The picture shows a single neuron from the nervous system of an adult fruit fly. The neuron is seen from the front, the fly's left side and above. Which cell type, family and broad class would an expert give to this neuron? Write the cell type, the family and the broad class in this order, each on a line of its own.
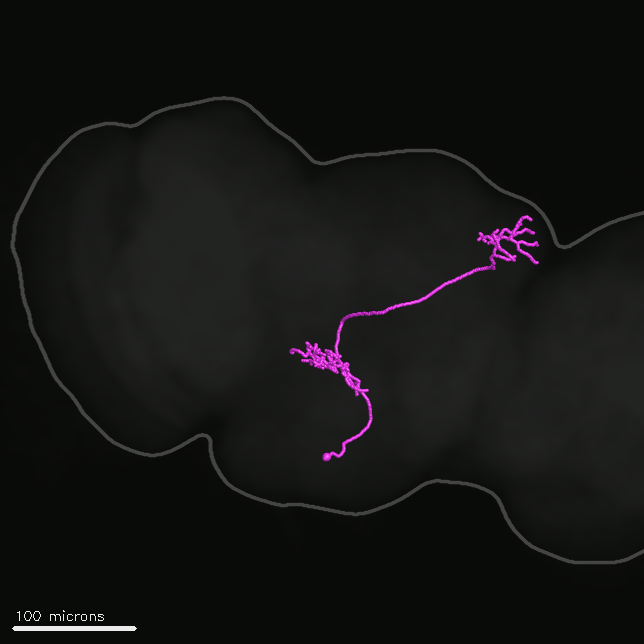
CB2004
hemilineage ALv1
central-brain intrinsic neuron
